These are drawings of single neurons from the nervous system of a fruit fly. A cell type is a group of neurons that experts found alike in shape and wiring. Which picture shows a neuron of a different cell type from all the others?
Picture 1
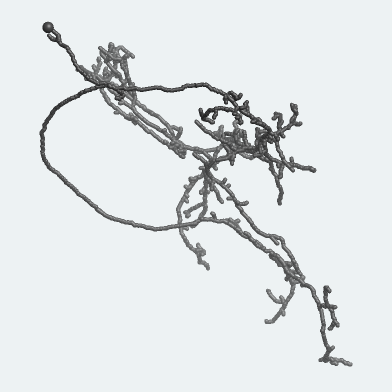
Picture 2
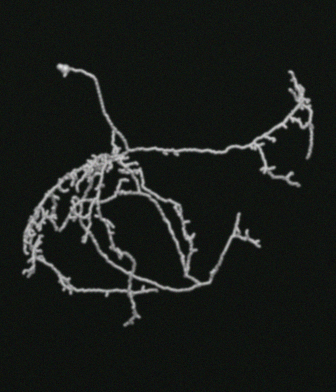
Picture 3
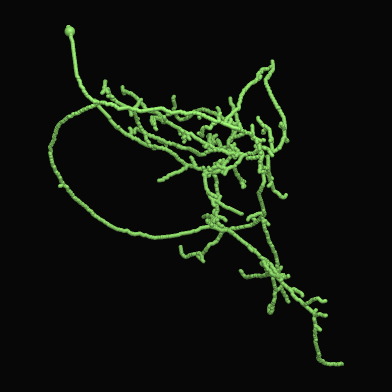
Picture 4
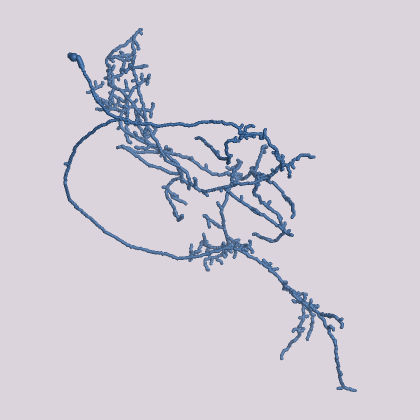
Picture 2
